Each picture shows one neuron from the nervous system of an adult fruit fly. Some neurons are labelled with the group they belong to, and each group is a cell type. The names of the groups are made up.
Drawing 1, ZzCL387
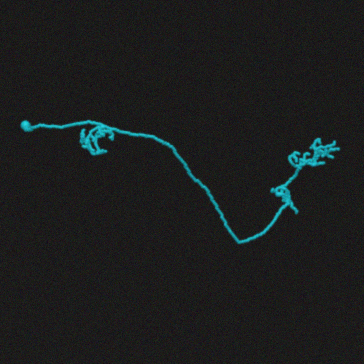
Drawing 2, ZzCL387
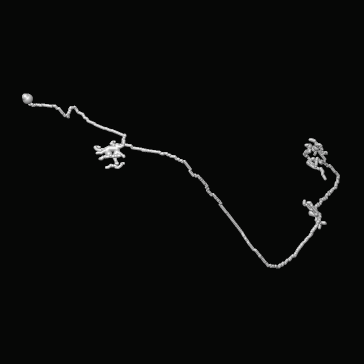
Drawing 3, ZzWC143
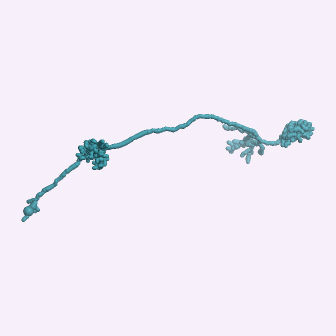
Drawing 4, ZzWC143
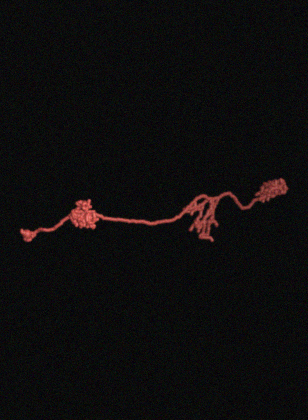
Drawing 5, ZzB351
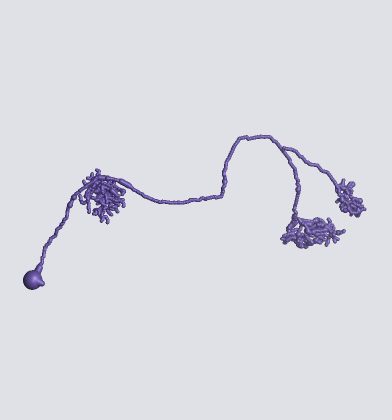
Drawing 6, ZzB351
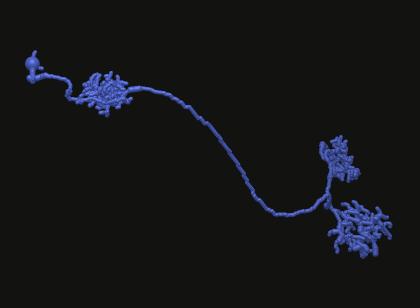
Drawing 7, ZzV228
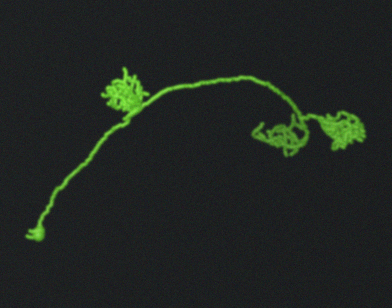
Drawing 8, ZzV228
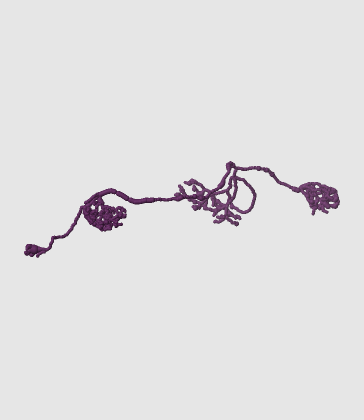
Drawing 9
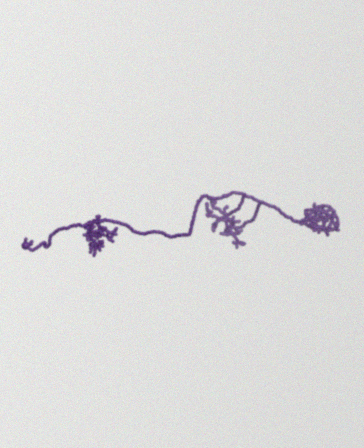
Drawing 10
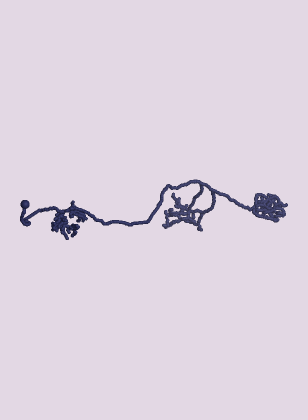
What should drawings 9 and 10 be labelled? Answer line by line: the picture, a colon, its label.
9: ZzV228
10: ZzV228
